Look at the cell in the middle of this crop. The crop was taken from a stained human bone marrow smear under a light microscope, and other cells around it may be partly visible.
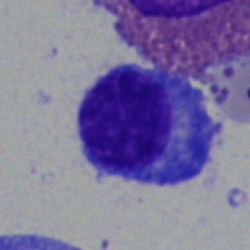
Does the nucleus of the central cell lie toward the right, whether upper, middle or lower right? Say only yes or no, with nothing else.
No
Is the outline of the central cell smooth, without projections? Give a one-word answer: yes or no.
No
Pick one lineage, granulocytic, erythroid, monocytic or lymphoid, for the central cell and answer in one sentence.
The cell in the middle of the crop belongs to the lymphoid lineage.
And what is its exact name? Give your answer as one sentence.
Here the cell in the middle is a plasma cell.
